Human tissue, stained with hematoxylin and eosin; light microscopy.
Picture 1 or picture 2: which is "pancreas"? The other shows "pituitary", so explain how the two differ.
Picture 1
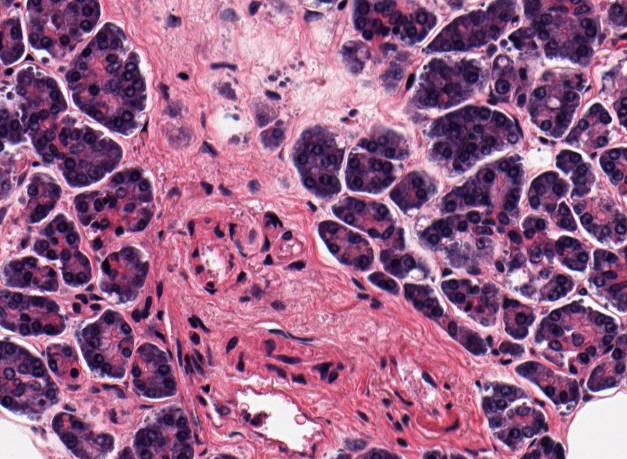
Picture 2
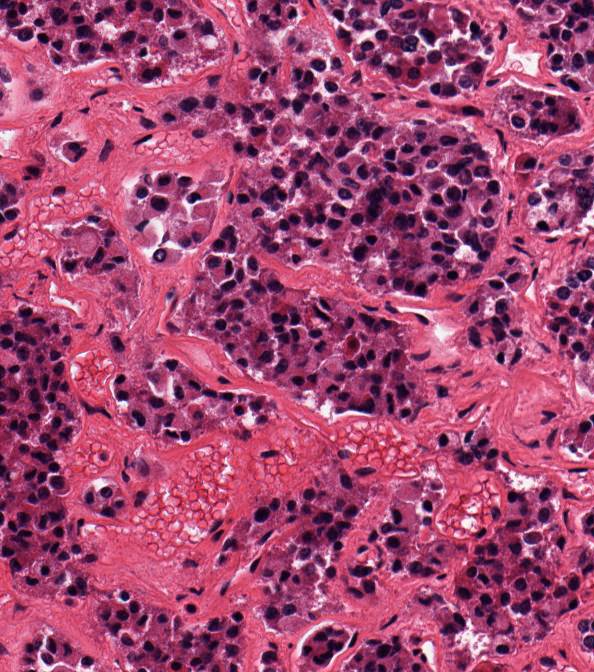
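Pancreas is the first picture; pituitary, the second. Item one, arrangement: picture 2 has its cells in nests divided by bands of pink stroma across the whole field, and they form no glands or tubules with open lumens. Item two, cytoplasm: the acinar cells' cytoplasm is deeply purple and strongly basophilic, while many nested cells have granular cytoplasm varying from pink-red to purple. Item three, nuclei: the acinar nuclei are round and dark and sit mostly toward the outer edge of each acinus, and the nested cells' nuclei are mostly round and darkly stained. Item four, connective tissue: picture 1 has a central band of wavy pink collagen fibres with scattered spindle-shaped nuclei, and in it, near the centre of the field, lies a small round structure with a narrow lumen and a cuff of surrounding cells.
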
